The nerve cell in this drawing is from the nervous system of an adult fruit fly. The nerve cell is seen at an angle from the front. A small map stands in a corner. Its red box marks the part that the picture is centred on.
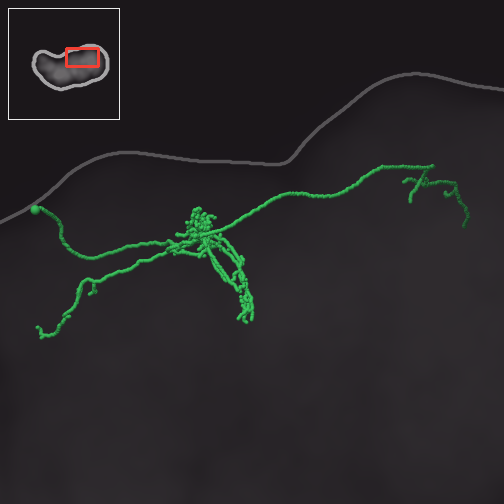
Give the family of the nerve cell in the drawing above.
hemilineage DL1_dorsal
